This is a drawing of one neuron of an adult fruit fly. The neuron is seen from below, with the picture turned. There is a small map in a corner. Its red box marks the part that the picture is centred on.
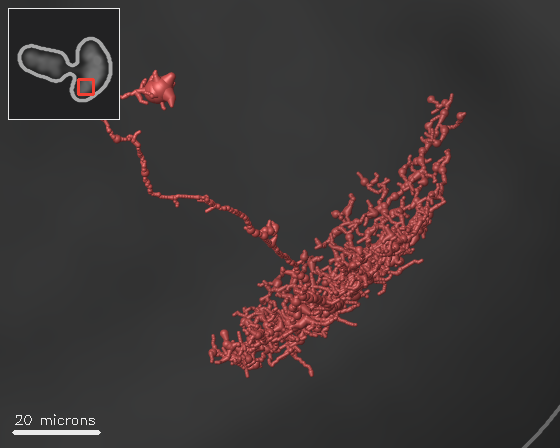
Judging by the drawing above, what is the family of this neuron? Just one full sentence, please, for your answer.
Family Pm is where this neuron is grouped.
